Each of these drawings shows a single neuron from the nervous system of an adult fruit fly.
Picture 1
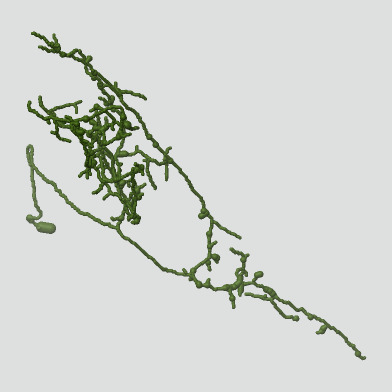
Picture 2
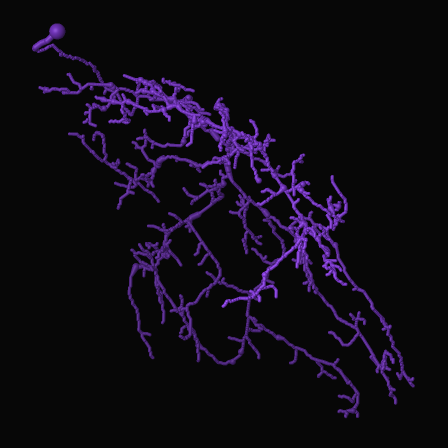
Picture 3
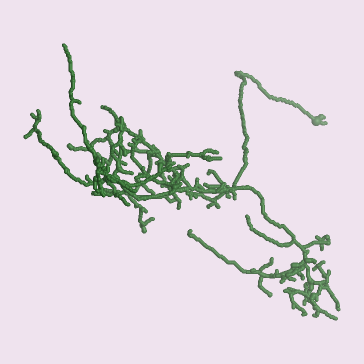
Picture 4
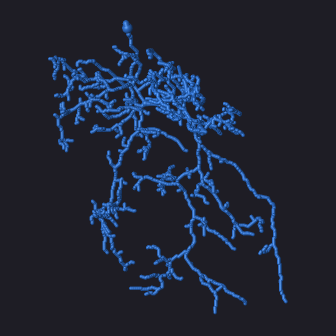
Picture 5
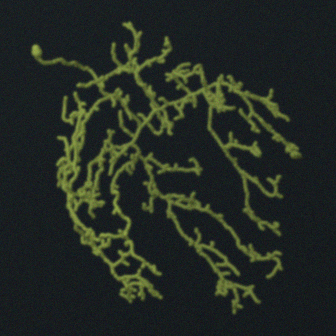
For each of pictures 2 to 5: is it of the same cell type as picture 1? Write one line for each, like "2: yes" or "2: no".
2: no
3: yes
4: no
5: no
